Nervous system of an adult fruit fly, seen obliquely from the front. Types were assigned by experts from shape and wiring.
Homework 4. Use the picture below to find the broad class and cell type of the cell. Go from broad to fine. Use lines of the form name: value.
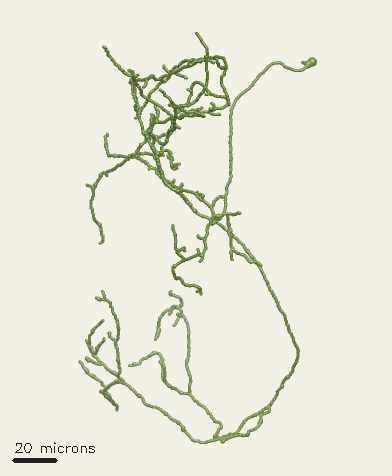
broad class: central-brain intrinsic neuron
cell type: SCL001m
